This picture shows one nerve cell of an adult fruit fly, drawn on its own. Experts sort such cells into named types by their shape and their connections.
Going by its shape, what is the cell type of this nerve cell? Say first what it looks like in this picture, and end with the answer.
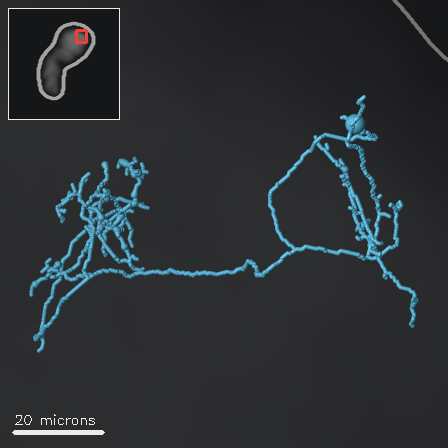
The cell body is at the upper right of the picture. From left to right in the picture it spans about 90 microns. Dozens of branch ends can be seen. This is a central-brain intrinsic neuron. Its cell type is PAM01.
